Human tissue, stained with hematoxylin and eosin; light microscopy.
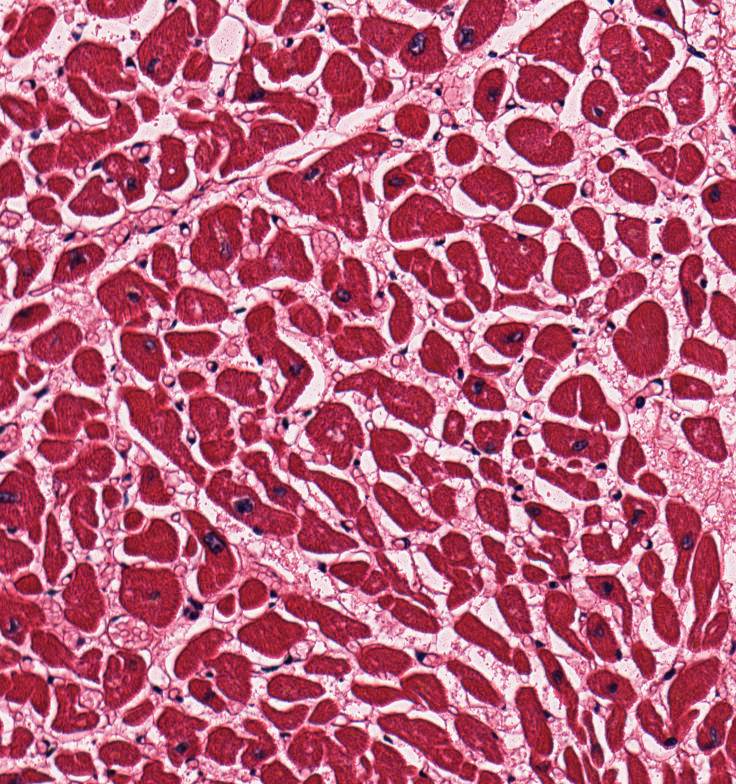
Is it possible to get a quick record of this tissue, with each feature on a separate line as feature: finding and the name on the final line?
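Cytoplasm: fibres stained deep red with eosin
Nuclei in fibres: single, central where seen
Around nucleus: pale zone in a few fibres
Between fibres: small dark nuclei scattered
Site: left ventricle of the heart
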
